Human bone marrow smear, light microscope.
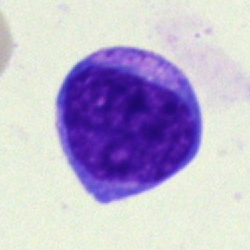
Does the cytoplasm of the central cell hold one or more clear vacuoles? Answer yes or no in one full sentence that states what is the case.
No, there is no vacuole to be seen in the cytoplasm of this cell.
